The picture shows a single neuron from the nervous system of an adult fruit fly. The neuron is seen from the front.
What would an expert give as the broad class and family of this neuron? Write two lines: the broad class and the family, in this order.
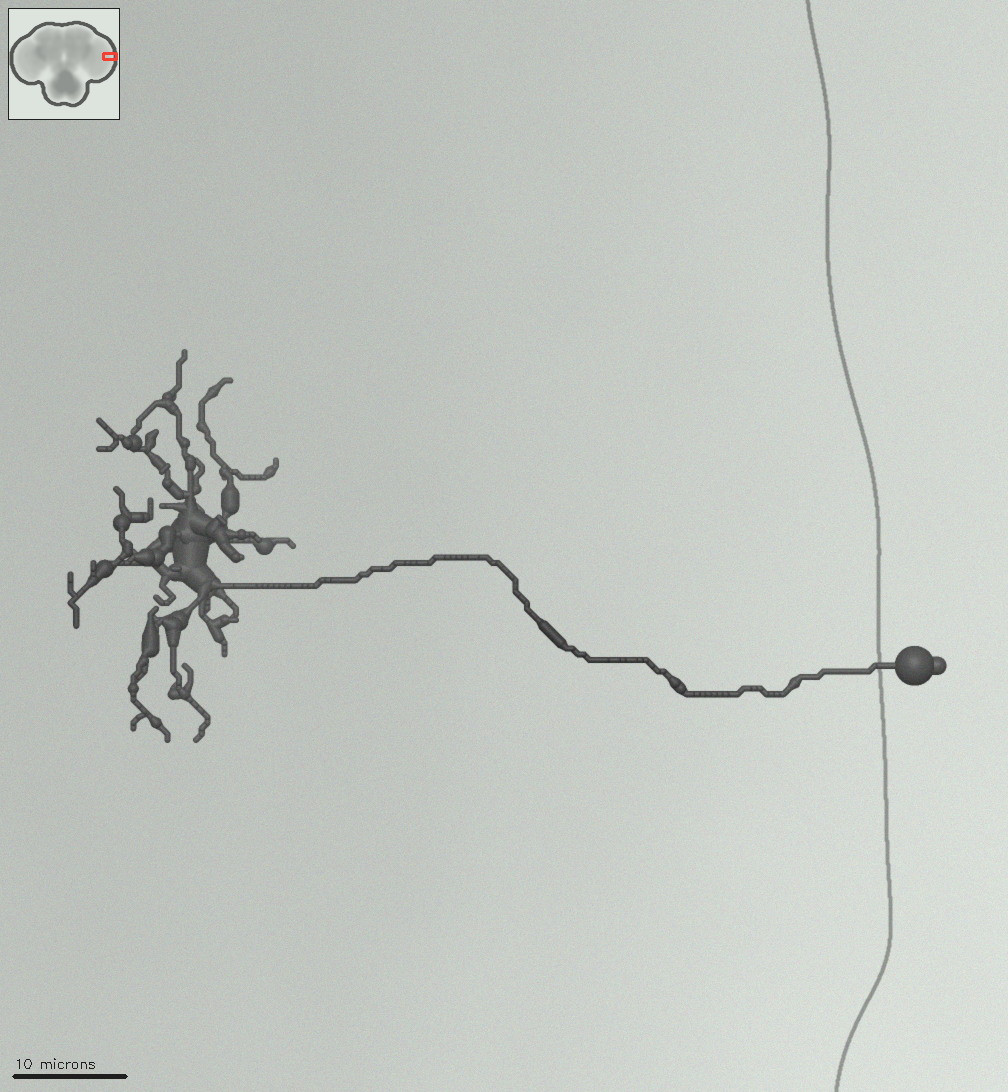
optic-lobe intrinsic neuron
Dm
